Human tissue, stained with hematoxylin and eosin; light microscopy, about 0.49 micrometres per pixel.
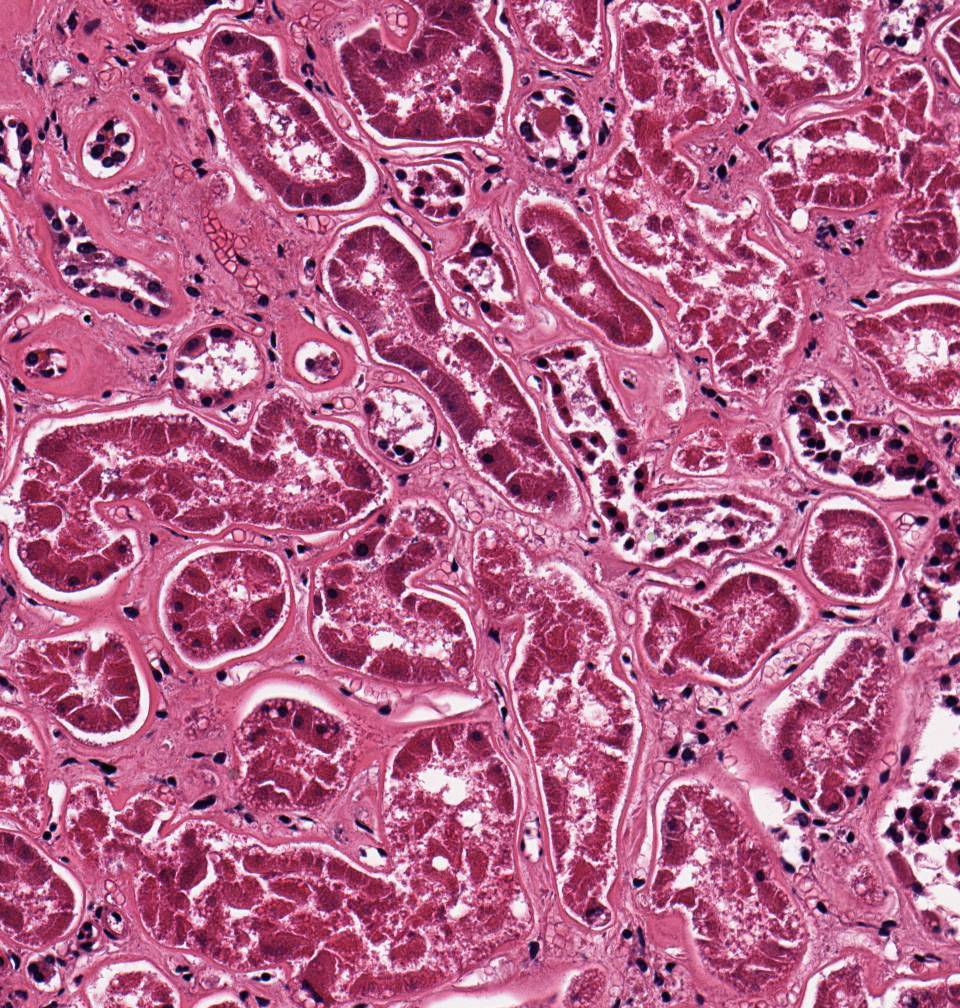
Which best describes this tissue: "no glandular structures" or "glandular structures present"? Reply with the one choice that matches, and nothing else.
Glandular structures present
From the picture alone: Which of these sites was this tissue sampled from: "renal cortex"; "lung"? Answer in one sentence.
The site this tissue was sampled from is the renal cortex.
